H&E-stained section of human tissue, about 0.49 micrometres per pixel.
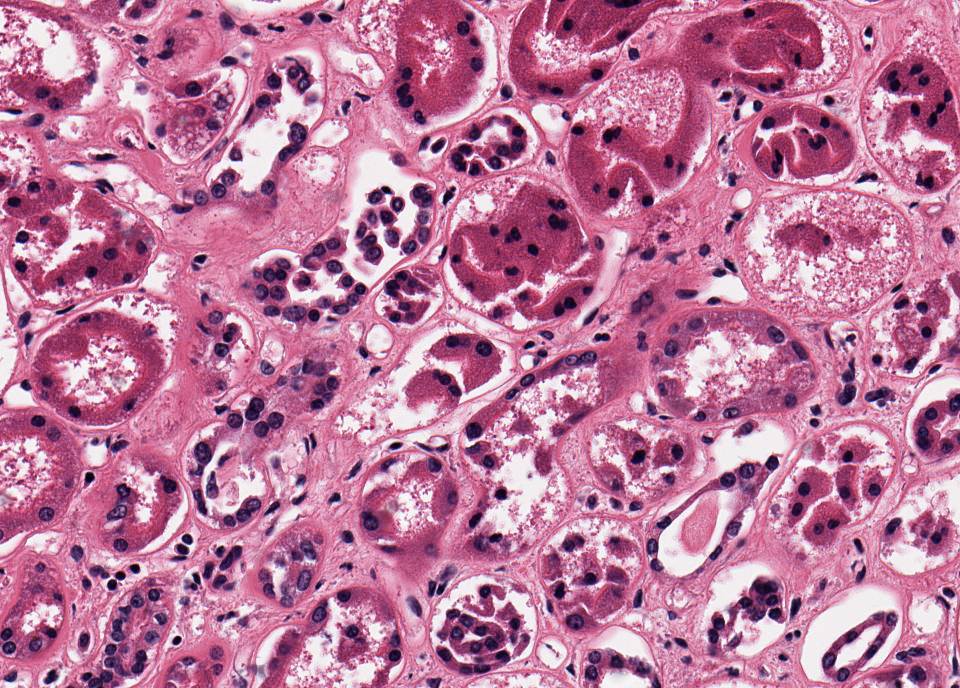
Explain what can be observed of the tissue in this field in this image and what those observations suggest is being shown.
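Glomeruli: none anywhere in the field. Tubules: many, lined by large cells with abundant granular eosinophilic cytoplasm, each cell holding a single small round dark-staining nucleus. Smaller tubules: scattered among these, especially left of centre and along the bottom edge, lined by cuboidal cells with scant cytoplasm and crowded dark nuclei. Name: renal cortex.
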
